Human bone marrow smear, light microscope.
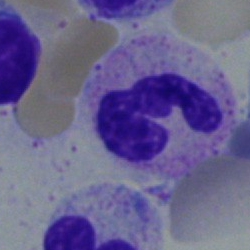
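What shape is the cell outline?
Round and smooth.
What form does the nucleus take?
A curved, horseshoe-like band, with its concave side facing downward.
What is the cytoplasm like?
Plentiful and pale pinkish-grey.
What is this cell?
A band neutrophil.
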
